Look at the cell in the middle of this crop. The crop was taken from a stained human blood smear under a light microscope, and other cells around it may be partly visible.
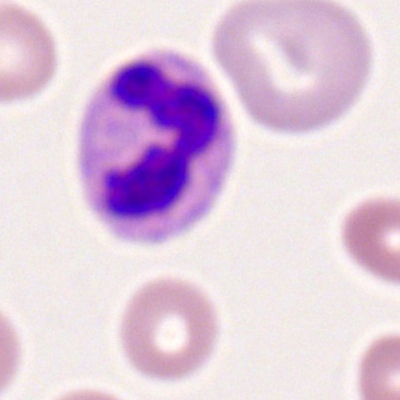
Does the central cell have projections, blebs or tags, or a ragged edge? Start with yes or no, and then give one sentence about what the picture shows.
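No. The cell outline is smooth and roughly oval.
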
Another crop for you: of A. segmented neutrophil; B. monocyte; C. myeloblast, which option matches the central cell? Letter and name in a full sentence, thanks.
At the centre of the crop lies a segmented neutrophil, which makes option A correct.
